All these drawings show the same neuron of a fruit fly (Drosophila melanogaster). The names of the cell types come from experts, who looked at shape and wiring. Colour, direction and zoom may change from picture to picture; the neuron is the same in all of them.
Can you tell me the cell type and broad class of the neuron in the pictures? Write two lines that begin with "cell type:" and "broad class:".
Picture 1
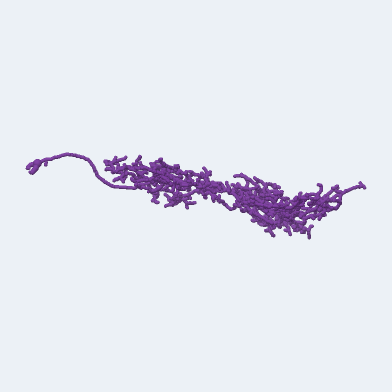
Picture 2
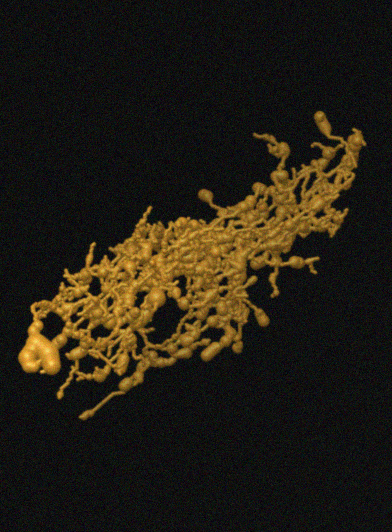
cell type: GNG061
broad class: central-brain intrinsic neuron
